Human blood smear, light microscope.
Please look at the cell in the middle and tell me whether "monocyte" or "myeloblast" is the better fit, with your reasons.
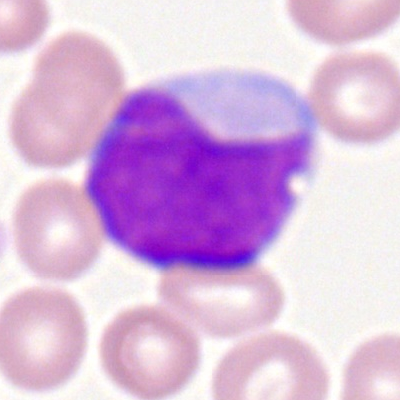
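This is a myeloblast.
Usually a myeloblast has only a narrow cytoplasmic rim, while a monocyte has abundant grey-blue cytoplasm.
Here the nucleus fills most of the cell, with pale blue cytoplasm mainly above it as a cap, as in a myeloblast. The purple chromatin is patchy, with darker clumps and lighter areas. The right edge of the cell has a small notch.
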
